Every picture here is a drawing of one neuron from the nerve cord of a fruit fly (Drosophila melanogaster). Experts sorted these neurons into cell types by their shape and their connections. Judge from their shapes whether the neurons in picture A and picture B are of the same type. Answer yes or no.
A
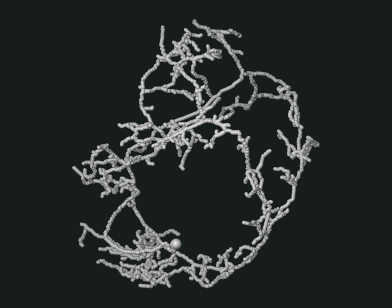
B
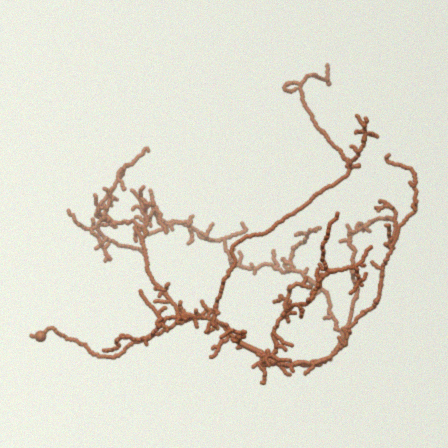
no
